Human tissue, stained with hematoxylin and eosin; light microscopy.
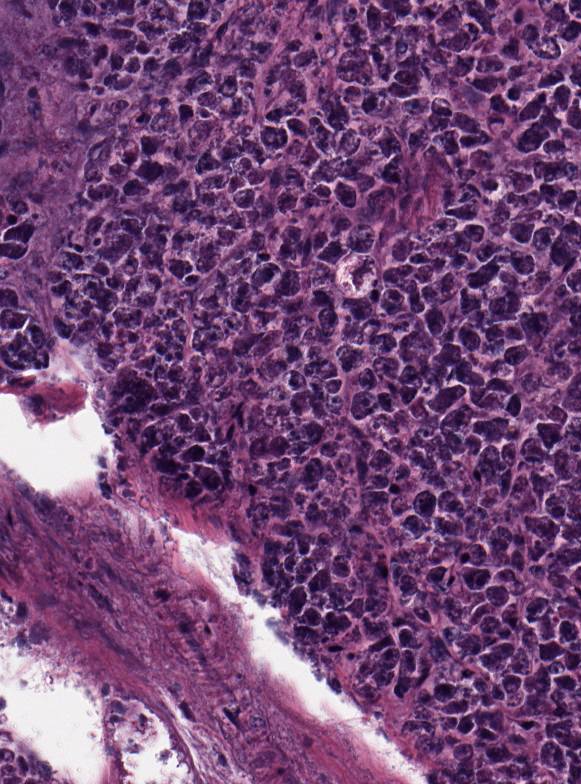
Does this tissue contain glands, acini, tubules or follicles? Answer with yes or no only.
No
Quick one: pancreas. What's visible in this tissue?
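In this field, closely packed cells form a solid, continuous sheet occupying the upper and right parts. Its nuclei stain dark and are so crowded that many touch their neighbours. Their shape is rounded to irregularly angular, not spindle-shaped. Around each nucleus, the cells have only scant cytoplasm.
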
